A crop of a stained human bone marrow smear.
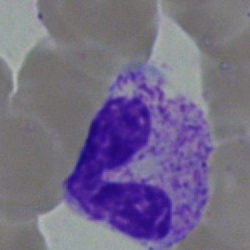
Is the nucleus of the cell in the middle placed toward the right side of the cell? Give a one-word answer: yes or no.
No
